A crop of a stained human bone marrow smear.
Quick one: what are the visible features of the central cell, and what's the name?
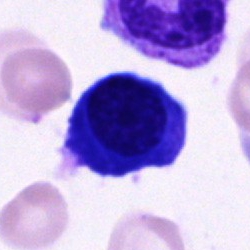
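Blunt angular bulges make the outline irregular rather than a smooth circle. Small pale tags project from the edge at the lower left. The chromatin stains dark purple and is mottled. The cytoplasm is an intense deep blue. Answer: plasma cell.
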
